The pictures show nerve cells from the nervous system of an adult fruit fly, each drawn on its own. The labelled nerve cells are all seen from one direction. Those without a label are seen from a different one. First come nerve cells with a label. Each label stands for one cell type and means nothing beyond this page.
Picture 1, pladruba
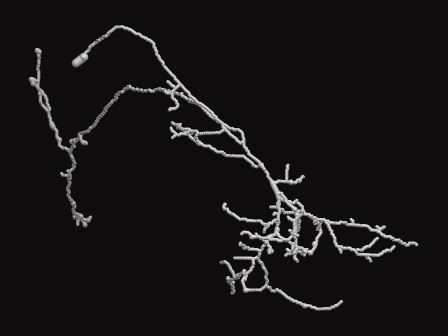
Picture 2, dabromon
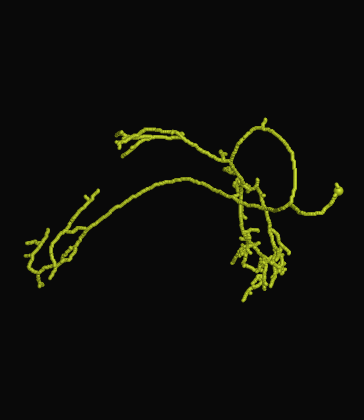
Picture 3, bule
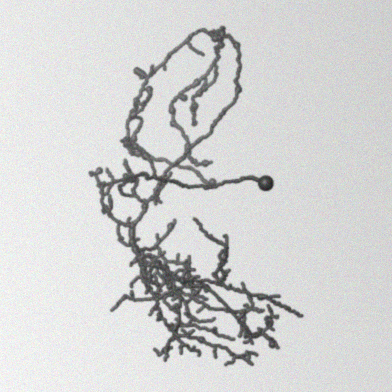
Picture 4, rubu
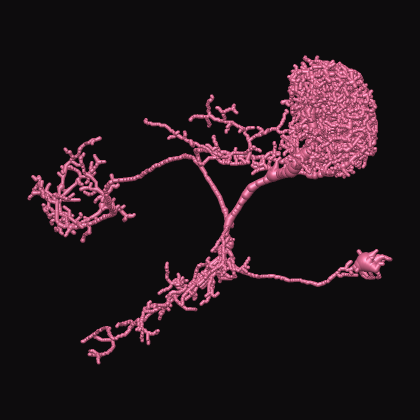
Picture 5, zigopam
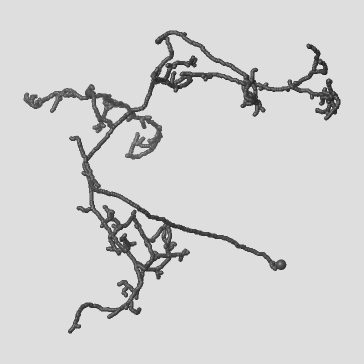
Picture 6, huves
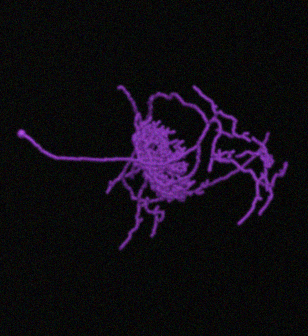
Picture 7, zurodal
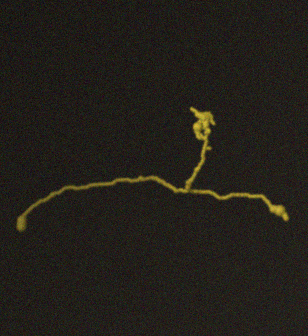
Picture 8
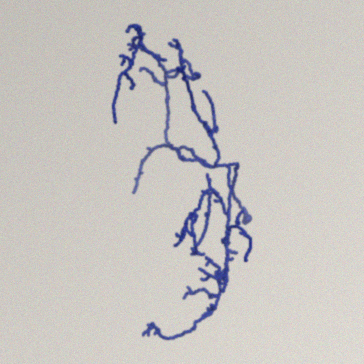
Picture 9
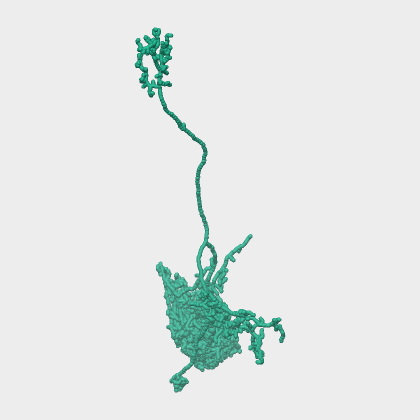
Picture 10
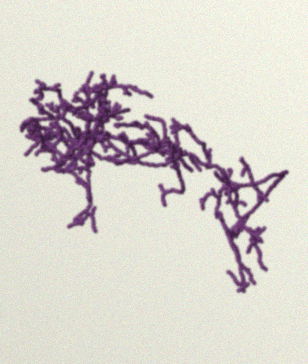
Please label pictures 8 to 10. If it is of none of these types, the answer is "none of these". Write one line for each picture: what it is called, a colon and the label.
8: bule
9: rubu
10: none of these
